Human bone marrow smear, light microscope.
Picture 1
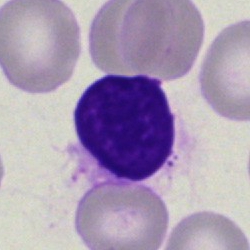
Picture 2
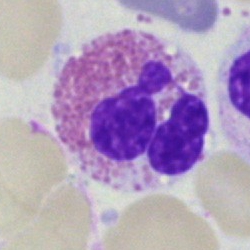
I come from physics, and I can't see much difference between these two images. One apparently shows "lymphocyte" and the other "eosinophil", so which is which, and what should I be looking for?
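Picture 1 holds the lymphocyte, picture 2 the eosinophil. First, the nucleus: in the lymphocyte it fills almost the whole cell.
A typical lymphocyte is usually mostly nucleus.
Second, the chromatin: in both cells it is dense, clumped and deep or dark purple, and neither nucleus shows a nucleolus.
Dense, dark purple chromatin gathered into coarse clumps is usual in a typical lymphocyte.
Third, the cytoplasm: the lymphocyte has only a scant, pale lilac rim without vacuoles, ragged at the lower left with wispy fragments trailing from the edge.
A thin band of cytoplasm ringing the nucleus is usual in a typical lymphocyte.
Fourth, granules: in the eosinophil they are most crowded in the left part of the cell, beside the nucleus. Fifth, the outline: the eosinophil's is roughly round and smooth.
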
